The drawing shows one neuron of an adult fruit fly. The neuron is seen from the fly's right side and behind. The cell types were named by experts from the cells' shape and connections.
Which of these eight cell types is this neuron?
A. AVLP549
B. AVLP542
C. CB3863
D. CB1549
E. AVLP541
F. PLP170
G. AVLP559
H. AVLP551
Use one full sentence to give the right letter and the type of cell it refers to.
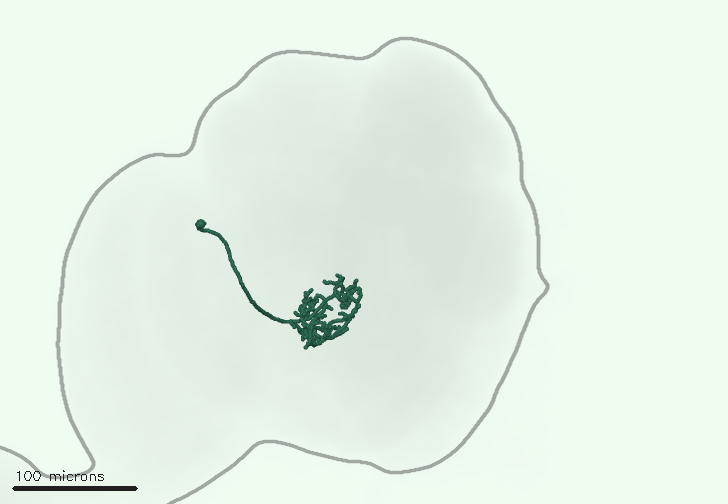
Among the listed cell types, AVLP549 in option A is that of the neuron.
